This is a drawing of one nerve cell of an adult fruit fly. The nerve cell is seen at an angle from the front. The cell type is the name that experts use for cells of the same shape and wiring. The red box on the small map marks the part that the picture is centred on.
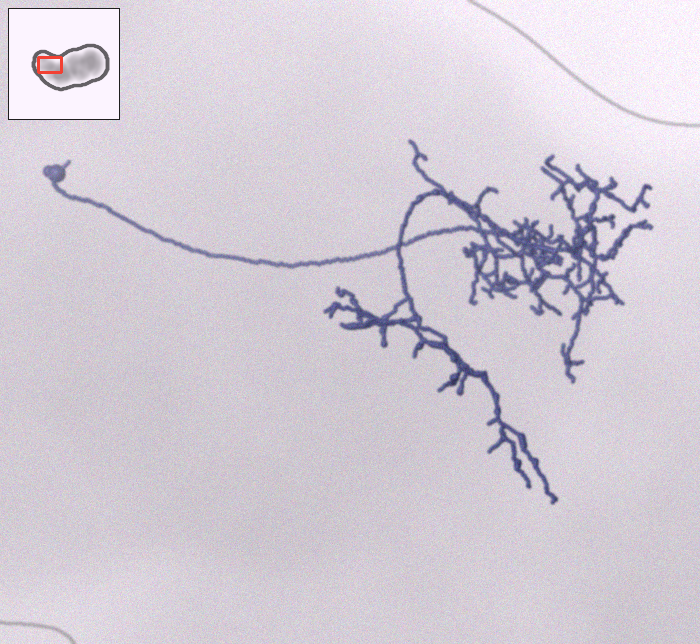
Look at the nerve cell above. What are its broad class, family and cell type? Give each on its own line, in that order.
nerve-cord intrinsic neuron
hemilineage 06A
IN06A097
